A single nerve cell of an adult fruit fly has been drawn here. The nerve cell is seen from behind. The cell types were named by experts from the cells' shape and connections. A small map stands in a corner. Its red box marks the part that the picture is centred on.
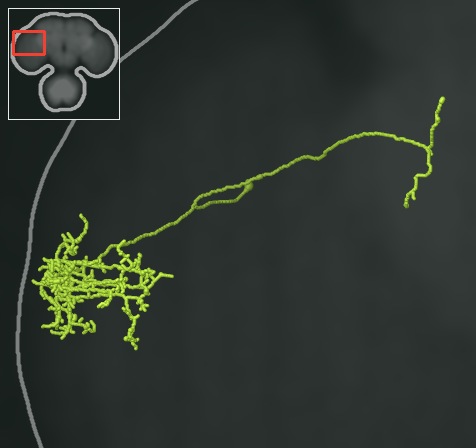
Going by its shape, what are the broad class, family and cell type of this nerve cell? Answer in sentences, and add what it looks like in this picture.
Its broad class is optic-lobe intrinsic neuron. The family is MeLo. Its cell type is MeLo1. Dozens of branch ends can be seen. As drawn here it is wider than it is tall.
